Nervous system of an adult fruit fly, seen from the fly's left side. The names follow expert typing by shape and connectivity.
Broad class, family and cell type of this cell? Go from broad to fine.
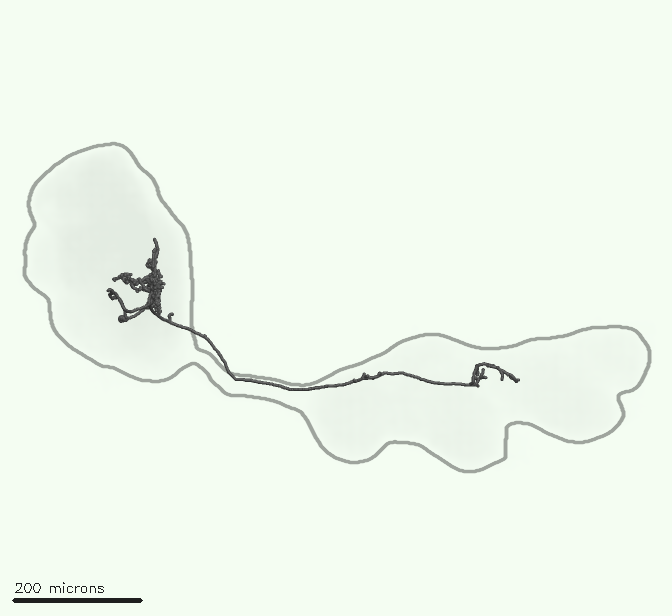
descending neuron; DNg; DNg41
